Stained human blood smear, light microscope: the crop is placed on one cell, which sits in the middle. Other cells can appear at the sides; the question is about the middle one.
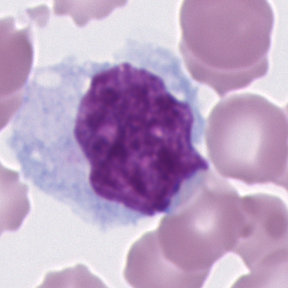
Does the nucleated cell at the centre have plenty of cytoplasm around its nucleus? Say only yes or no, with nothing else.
Yes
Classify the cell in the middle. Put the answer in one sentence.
Of the cells in this crop, the central one is a hairy cell.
